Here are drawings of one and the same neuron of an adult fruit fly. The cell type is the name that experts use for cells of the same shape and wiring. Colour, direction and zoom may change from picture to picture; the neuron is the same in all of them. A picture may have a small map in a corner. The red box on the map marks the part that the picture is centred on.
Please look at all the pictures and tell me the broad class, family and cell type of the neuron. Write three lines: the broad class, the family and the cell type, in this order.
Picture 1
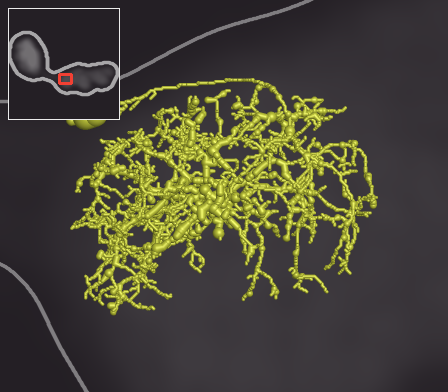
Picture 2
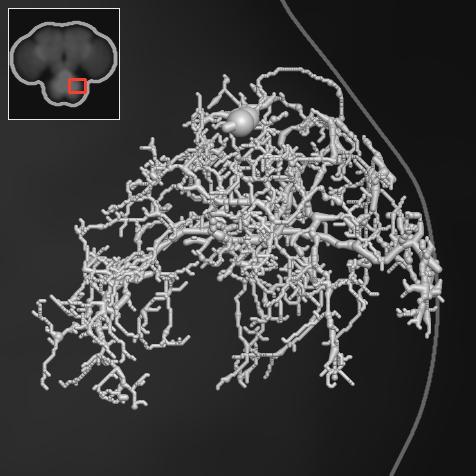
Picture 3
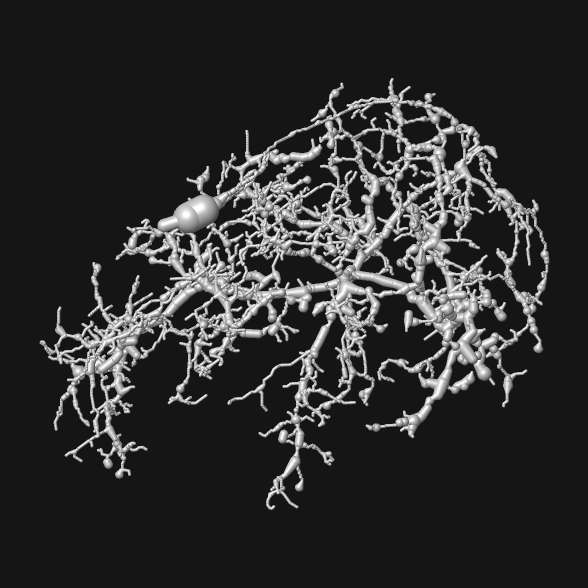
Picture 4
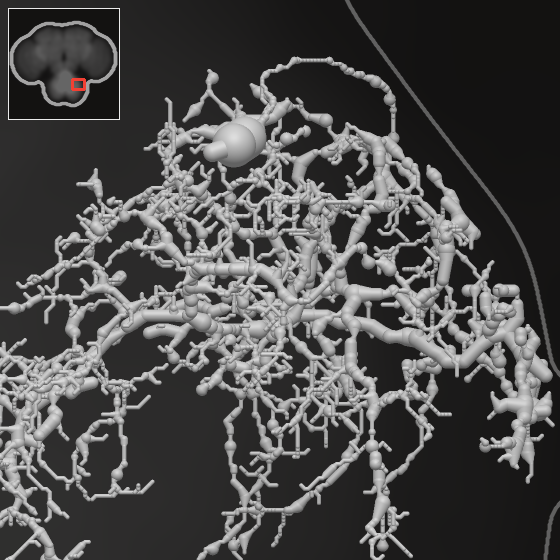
nerve-cord intrinsic neuron
hemilineage 19A
IN19A016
